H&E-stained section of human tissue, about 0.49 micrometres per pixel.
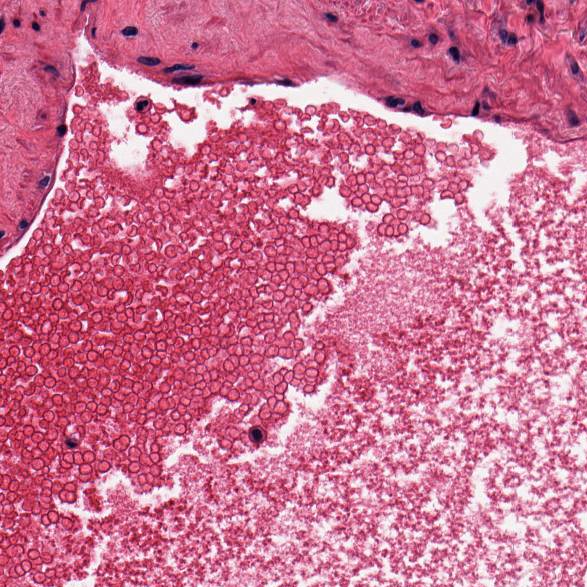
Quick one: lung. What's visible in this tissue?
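Pink fibrous band along the top edge, blood everywhere else. Upper left, red blood cells are densely packed, outlines sharp and round. Toward lower right it goes paler and granular, without distinct cell outlines. Only a few cells with dark round nuclei are scattered among them.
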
